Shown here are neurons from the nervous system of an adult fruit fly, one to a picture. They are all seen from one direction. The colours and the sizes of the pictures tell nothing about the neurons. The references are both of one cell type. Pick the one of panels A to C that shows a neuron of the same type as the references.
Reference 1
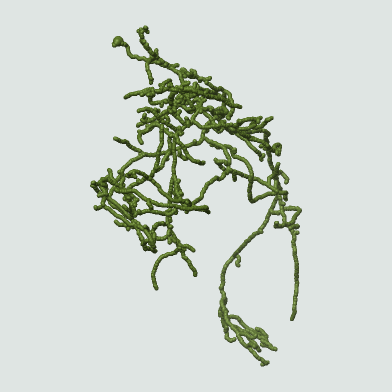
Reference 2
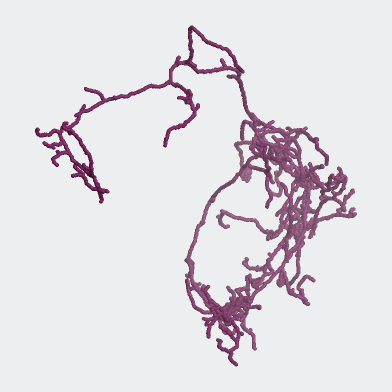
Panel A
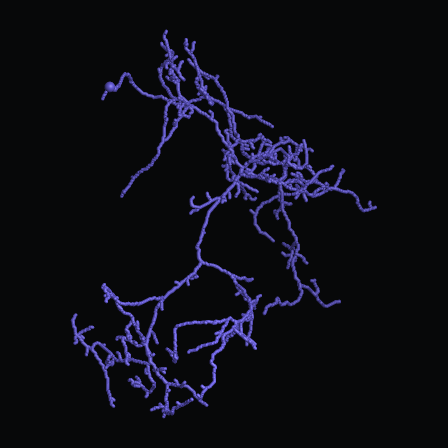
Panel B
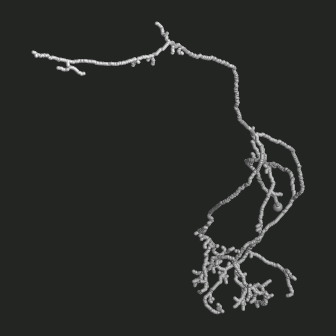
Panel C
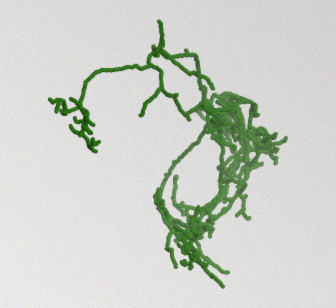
Panel C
